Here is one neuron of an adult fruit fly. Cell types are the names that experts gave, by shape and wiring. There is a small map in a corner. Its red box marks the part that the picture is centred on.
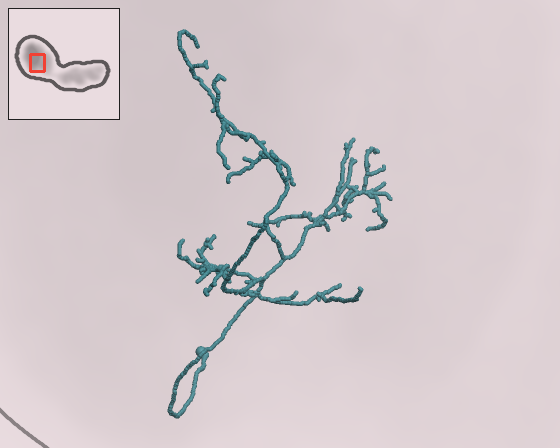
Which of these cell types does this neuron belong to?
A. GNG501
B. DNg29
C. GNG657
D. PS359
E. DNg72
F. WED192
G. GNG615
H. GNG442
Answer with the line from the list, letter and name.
F. WED192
